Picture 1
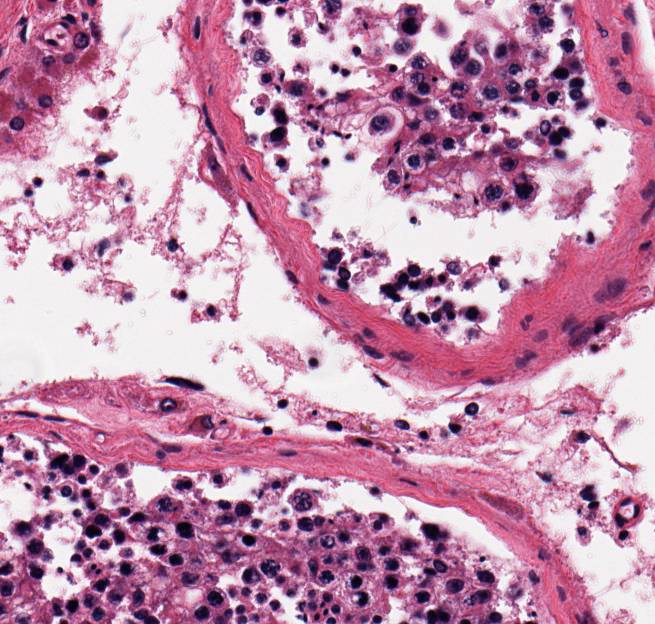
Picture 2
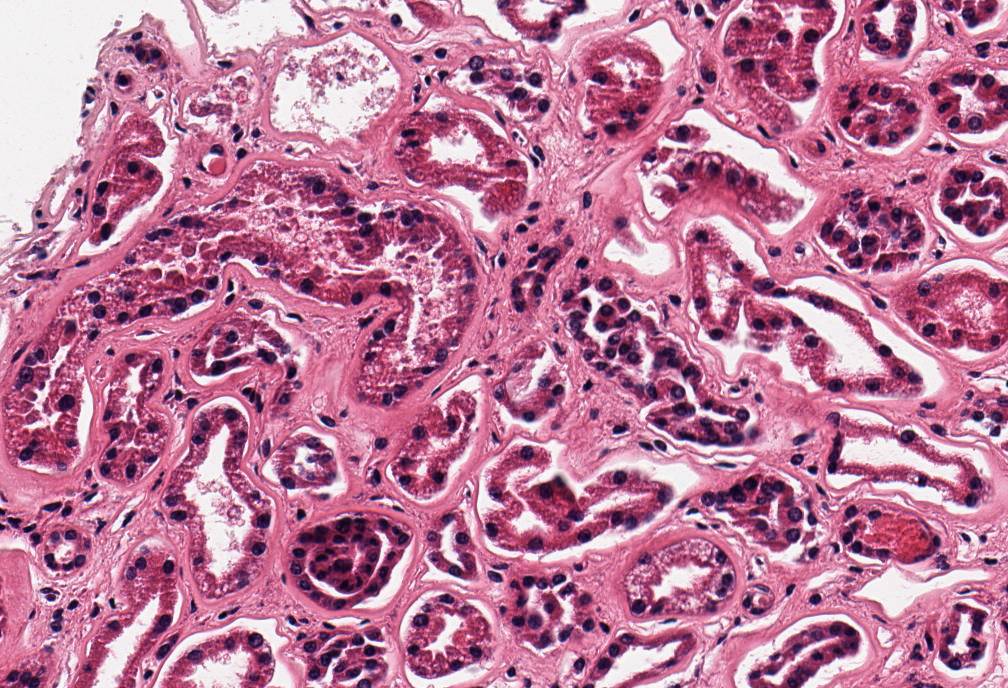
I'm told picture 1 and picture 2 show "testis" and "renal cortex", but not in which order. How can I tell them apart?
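Picture 1: testis. Picture 2: renal cortex. Testis: tubules bounded by thick pink, wavy, layered fibrous bands, flattened spindle nuclei parallel to wall. Lower tubule packed with rounded cells with round dark nuclei; small very dark round nuclei scattered among larger cells, chiefly at lower edge of upper tubule. Left intertubular space: pale pink wispy material, scattered loose dark nuclei. Renal cortex: crowded round, oval and elongated tubule profiles; single layer of cuboidal to low columnar lining cells, round dark nuclei, abundant strongly eosinophilic granular cytoplasm. Many tubules have a smooth pale pink outer rim.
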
